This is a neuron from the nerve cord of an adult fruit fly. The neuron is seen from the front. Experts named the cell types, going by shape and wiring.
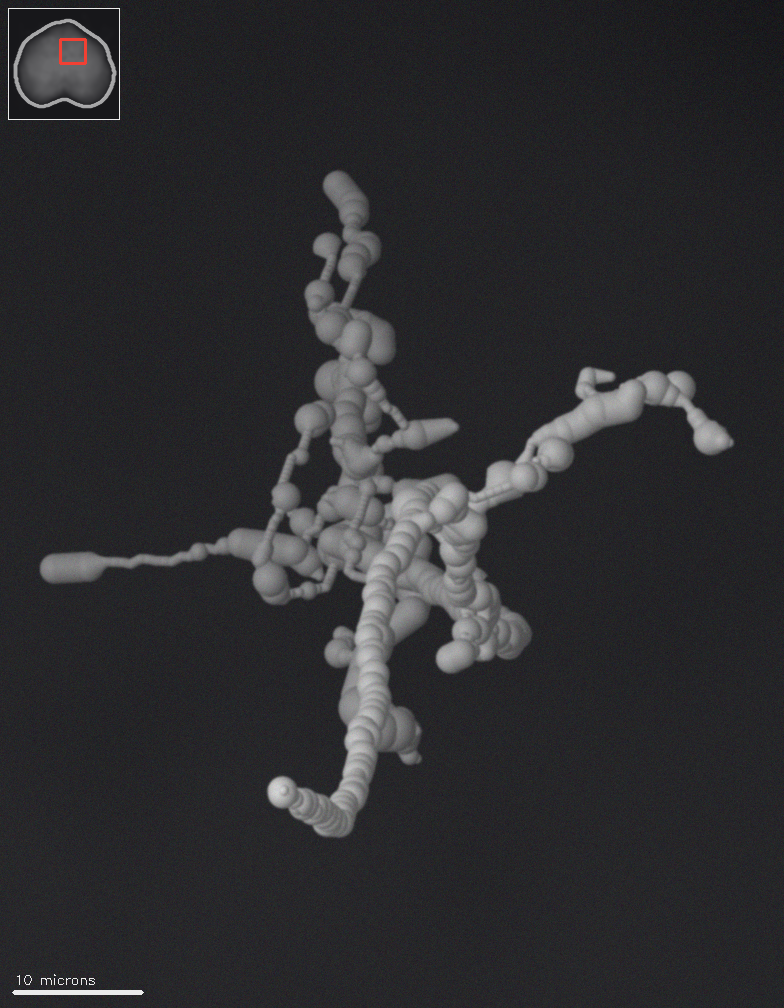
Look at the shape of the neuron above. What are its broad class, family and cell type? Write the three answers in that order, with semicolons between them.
descending neuron; hemilineage MX3; DNge088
